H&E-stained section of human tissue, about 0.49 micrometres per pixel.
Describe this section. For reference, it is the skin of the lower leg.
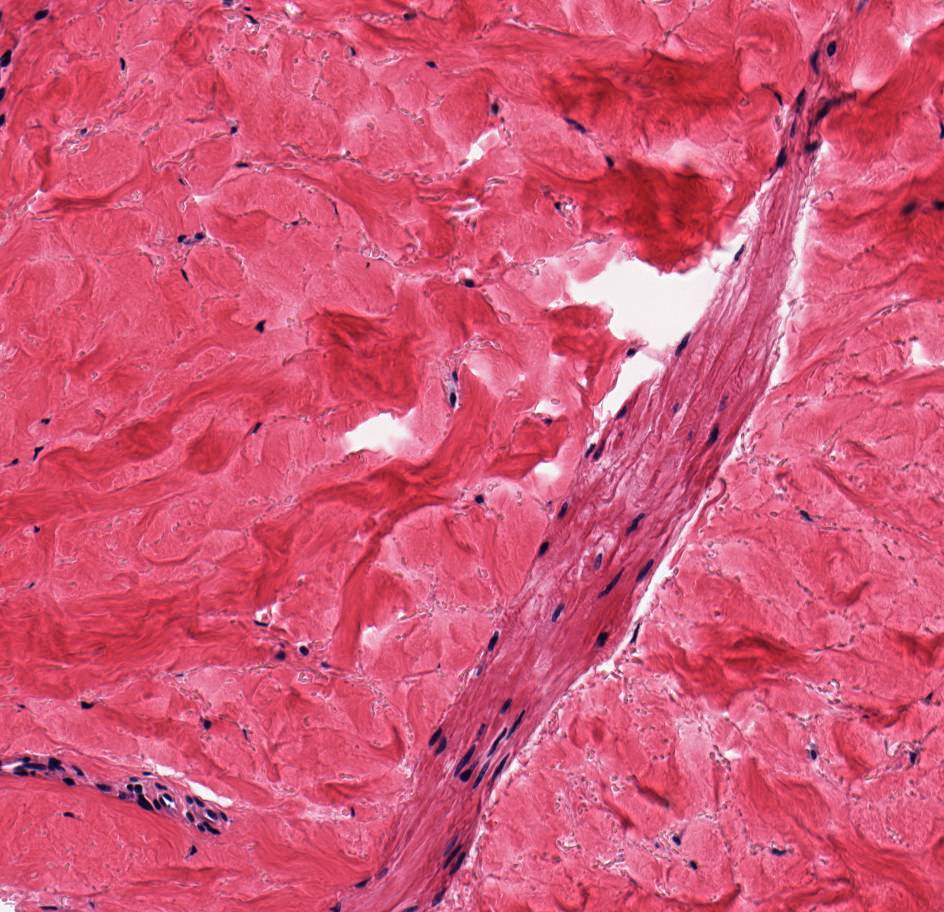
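In the diagonal band, elongated nuclei are more numerous than in the surrounding collagen. Scattered through the collagen, the nuclei are small, dark and spindle-shaped. At the lower left edge sits a small cluster of crowded dark nuclei. Epithelium, glands and fat cells are absent throughout the field.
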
